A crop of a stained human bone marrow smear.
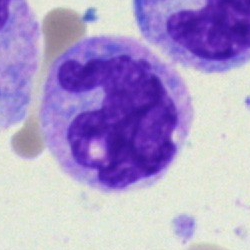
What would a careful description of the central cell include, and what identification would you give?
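Nucleus folded, with a deep notch opening towards the left side of the cell. Small clear white spot over the lower left part of the nucleus. Cytoplasm pale lilac, holding fine faint lilac granules. Cell: monocyte.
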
